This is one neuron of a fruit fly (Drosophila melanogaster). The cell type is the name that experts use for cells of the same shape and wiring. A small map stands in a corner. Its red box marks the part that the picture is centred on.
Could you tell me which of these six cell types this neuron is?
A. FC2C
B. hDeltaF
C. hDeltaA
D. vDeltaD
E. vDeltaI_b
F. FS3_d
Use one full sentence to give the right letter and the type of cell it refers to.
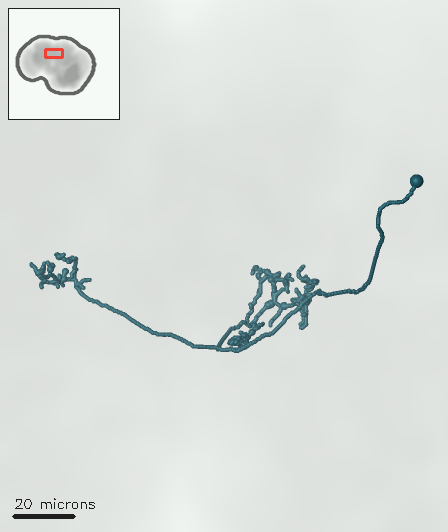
Given as option E, vDeltaI_b is the cell type for the neuron.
